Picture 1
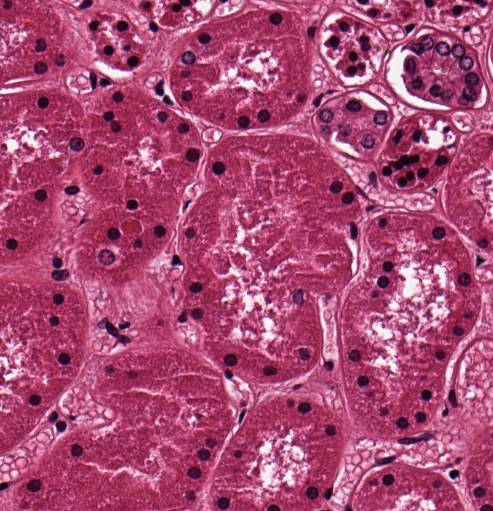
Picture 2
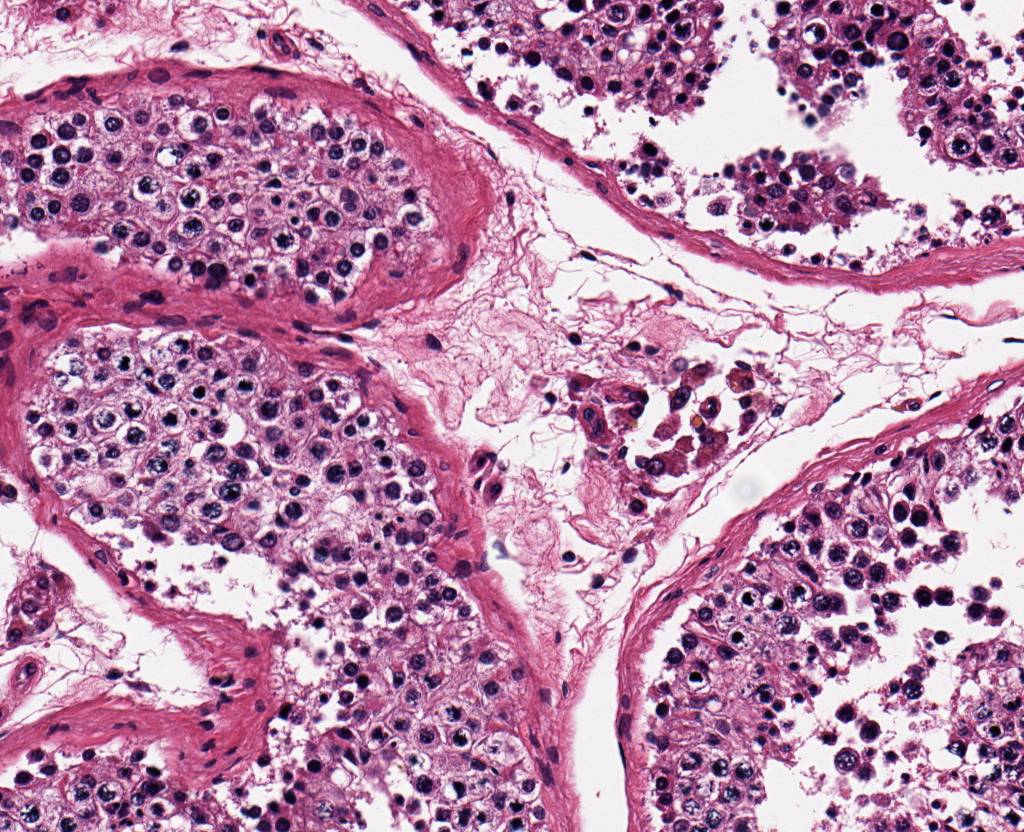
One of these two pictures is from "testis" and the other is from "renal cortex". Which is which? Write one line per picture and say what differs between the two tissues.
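Picture 1: renal cortex. The large tubules are lined by a single layer of cells with abundant pink granular cytoplasm.
Picture 2: testis. The tubules are packed with many layers of germ cells, many of them large round spermatocytes with coarse dark chromatin.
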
